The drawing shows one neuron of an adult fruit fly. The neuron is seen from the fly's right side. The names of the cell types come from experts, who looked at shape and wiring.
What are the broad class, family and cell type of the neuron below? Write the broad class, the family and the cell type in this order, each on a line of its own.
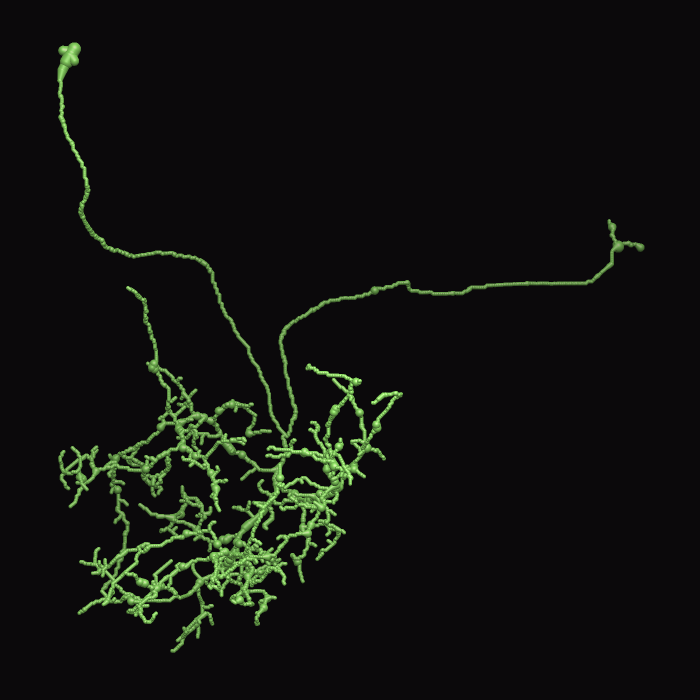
nerve-cord intrinsic neuron
hemilineage 23B
IN23B028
